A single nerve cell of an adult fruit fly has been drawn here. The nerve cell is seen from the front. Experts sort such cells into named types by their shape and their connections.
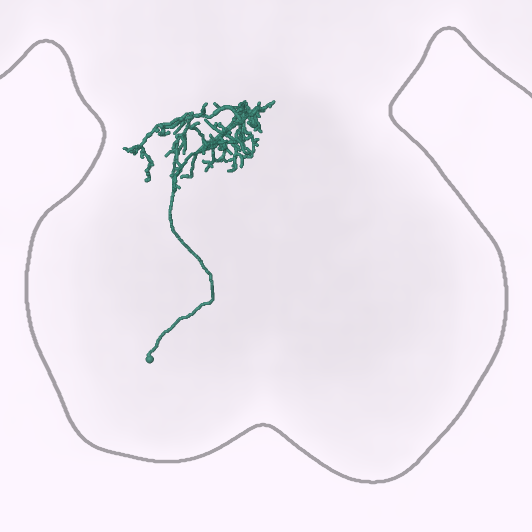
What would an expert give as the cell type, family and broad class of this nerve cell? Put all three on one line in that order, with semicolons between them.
IN03B074; hemilineage 03B; nerve-cord intrinsic neuron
